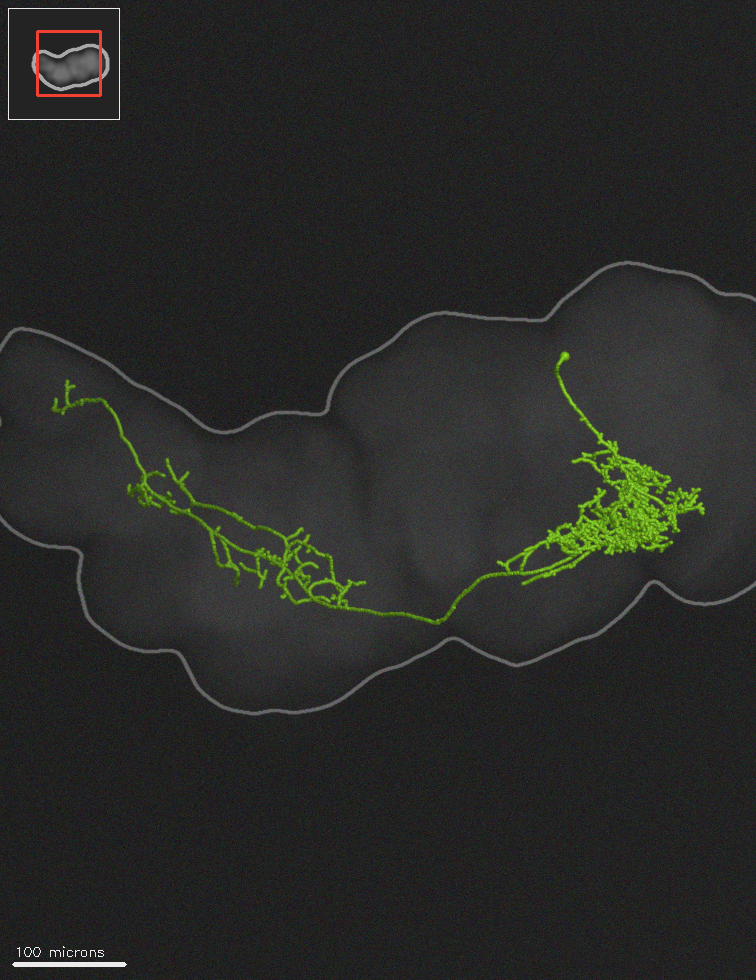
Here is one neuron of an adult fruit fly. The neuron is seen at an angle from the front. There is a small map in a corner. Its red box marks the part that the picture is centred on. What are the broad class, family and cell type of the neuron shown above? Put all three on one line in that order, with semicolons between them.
descending neuron; DNp; DNp12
